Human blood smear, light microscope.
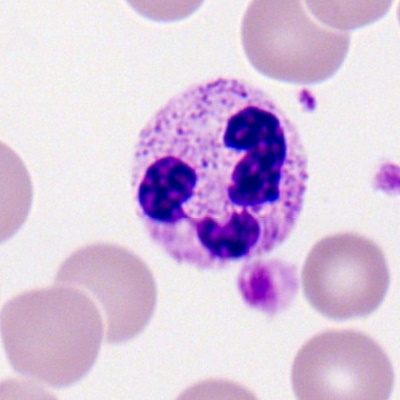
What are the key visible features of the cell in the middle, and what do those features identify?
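Look first at the nucleus: it is split into three lobes, and the biggest, at the upper right, is curved. Around it the cytoplasm is pale pinkish-lilac, dotted throughout with fine purplish granules. This is a segmented neutrophil.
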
